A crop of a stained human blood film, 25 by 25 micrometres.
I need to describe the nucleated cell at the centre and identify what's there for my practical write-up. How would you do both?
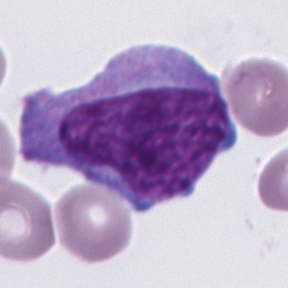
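First, the cell measures about 19 by 15 micrometres. Second, the nucleus sits toward the lower right, so the widest cytoplasm lies above and to the left. Third, the chromatin is coarse and patchy, with darker clumps set among lighter areas. Fourth, the cytoplasm is abundant and pale lilac-blue, turning a deeper blue at its outer edges than near the nucleus. It is an atypical promyelocyte.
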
